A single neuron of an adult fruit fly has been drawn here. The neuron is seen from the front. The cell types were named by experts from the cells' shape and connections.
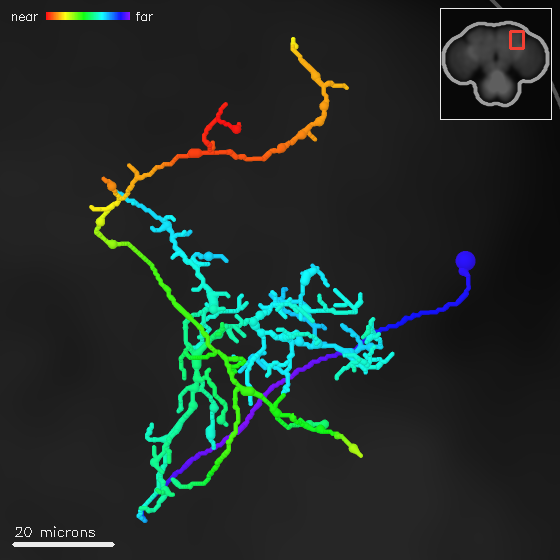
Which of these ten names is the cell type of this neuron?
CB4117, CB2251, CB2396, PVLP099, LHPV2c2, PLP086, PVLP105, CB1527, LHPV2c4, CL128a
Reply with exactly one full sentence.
The cell type LHPV2c2 is the type of this neuron.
